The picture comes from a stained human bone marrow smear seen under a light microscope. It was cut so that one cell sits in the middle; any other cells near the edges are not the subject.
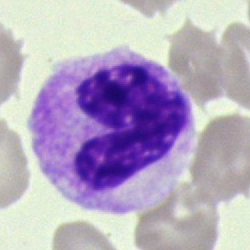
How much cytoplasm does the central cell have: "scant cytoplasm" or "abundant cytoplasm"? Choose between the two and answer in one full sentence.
The cell's cytoplasm around its nucleus is ample.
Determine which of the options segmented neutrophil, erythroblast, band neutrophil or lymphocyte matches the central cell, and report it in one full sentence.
The centrally placed cell is classified as a band neutrophil.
